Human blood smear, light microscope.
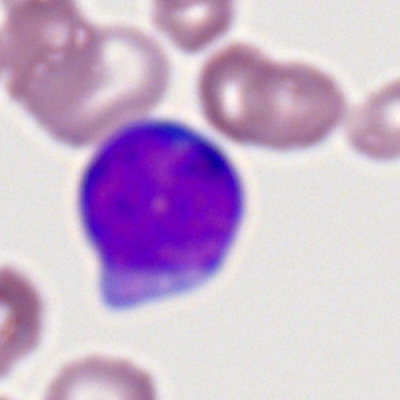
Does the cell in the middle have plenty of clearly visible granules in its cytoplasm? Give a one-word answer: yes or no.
No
